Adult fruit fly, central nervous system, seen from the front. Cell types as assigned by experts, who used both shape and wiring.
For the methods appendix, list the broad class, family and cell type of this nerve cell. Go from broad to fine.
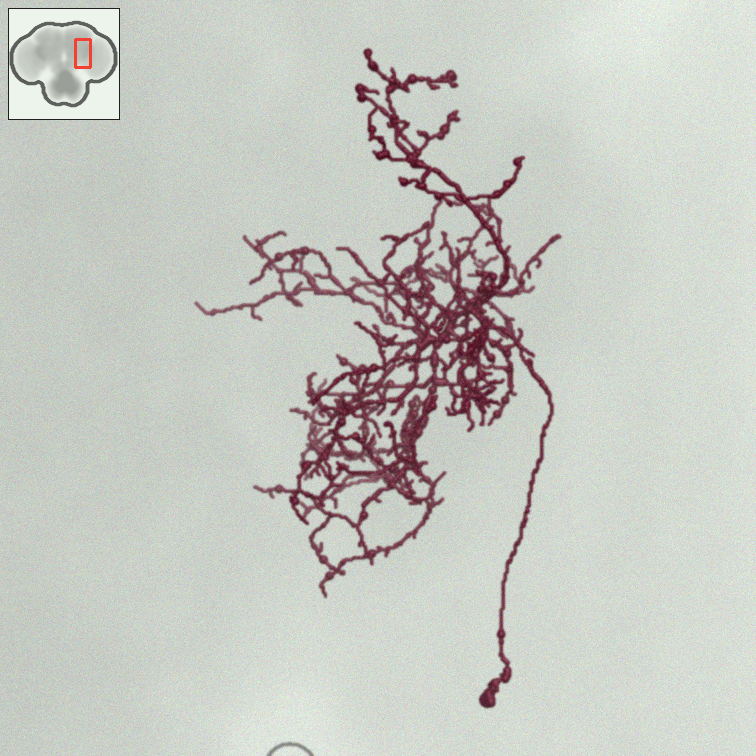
central-brain intrinsic neuron; hemilineage VLPl&p2_lateral; AVLP109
